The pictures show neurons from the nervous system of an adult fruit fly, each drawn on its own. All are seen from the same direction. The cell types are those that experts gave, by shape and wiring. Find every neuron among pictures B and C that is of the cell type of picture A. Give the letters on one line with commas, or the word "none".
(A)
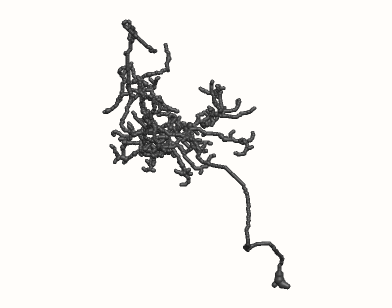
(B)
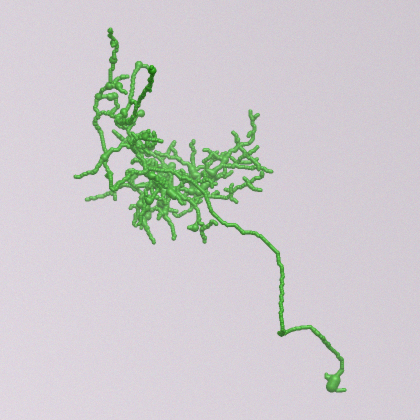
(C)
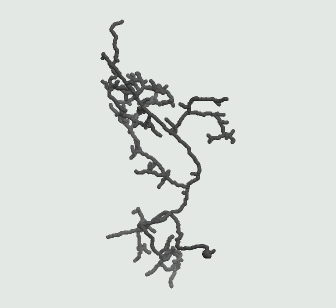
B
